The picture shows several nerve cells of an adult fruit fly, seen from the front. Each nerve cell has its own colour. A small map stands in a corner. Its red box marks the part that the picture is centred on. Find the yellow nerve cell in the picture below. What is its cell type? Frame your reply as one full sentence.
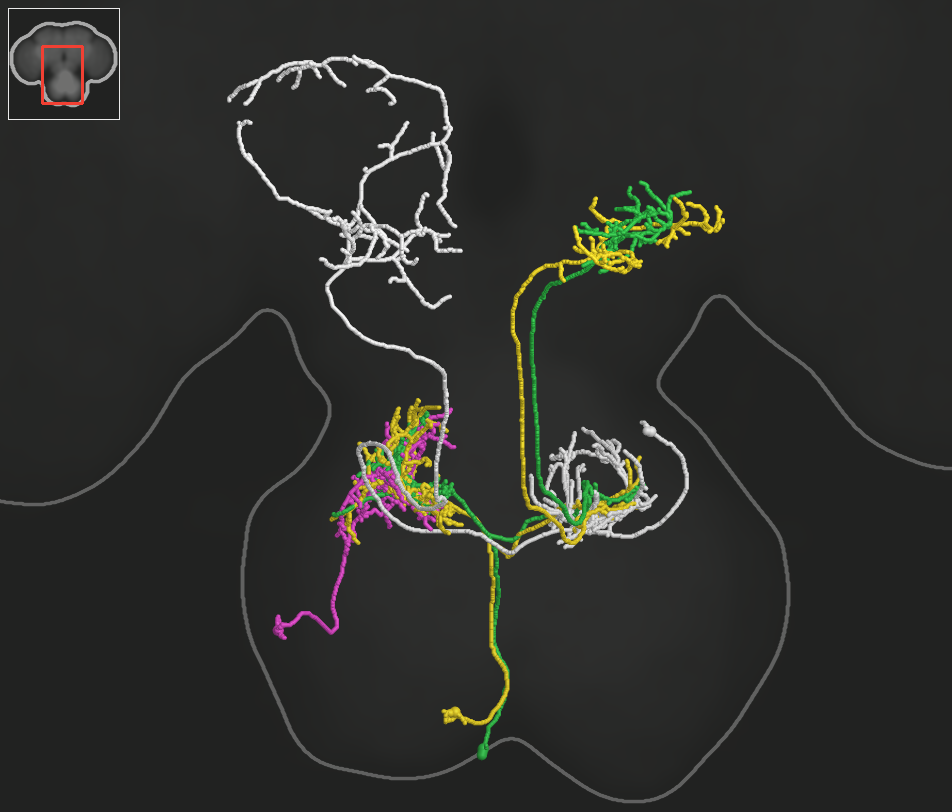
This neuron is typed as AN06B090.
